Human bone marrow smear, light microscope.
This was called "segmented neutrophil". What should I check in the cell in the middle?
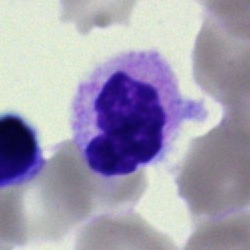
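It's a segmented neutrophil, and the cytoplasm is what goes with that best: pale pinkish-lilac, forming a wider rim above and to the right of the nucleus.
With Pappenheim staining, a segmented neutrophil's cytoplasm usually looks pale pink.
Fine pinkish-purple granules sit in that cytoplasm, and the chromatin is dark purple and coarsely clumped. The outline is roughly round, apart from a small pale bulge of cytoplasm on the right side.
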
